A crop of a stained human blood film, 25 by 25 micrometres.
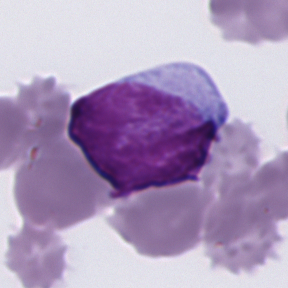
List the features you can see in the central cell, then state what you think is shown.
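Outline: angular, built from several fairly straight edges. Nucleus: a single mass without lobes. Cytoplasm: a pale blue cap on the upper right side of the cell, with no granules visible. Name: myeloblast.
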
